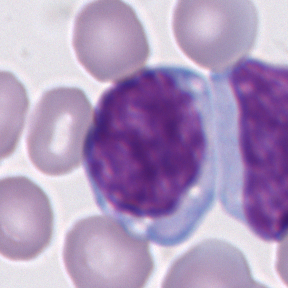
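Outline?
Rounded, smooth, no projections.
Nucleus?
Single unlobed oval mass.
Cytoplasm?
Rim widest along lower right side of nucleus; a few small clear spots near bottom of cell.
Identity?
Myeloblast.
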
